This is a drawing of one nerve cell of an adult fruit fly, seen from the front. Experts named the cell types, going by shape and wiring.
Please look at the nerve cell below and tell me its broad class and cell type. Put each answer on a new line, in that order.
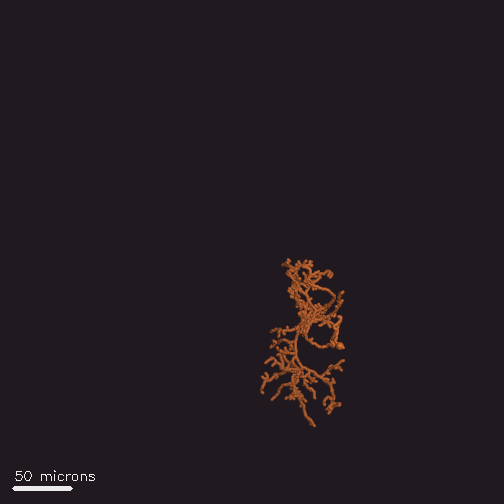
central-brain intrinsic neuron
GNG663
